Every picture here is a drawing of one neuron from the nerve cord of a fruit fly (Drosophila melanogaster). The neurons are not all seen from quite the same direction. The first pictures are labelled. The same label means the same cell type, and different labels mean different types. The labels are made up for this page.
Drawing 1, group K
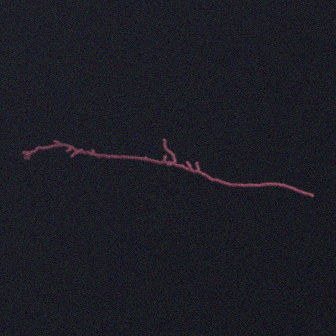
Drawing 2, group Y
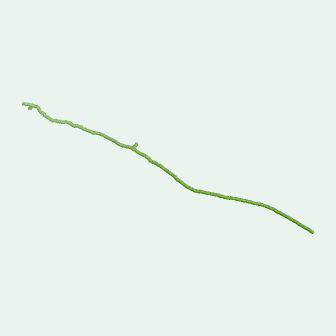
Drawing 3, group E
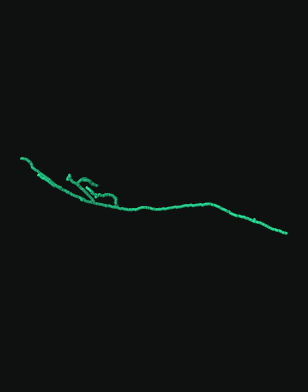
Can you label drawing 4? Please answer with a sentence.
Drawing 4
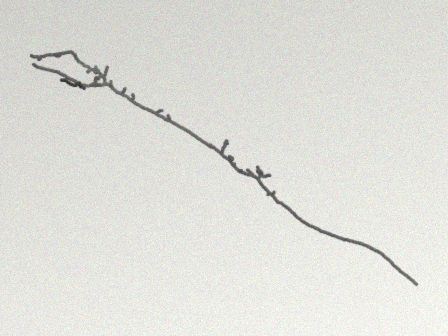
It belongs to group K.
